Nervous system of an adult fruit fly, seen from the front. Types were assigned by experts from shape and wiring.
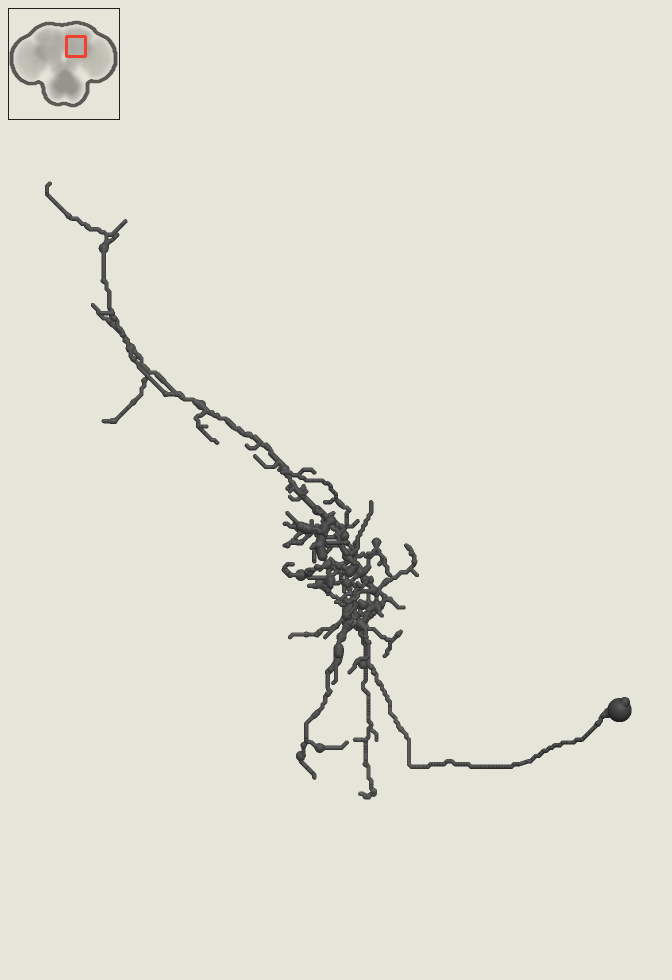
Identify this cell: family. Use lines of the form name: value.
family: hemilineage LALa1_anterior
